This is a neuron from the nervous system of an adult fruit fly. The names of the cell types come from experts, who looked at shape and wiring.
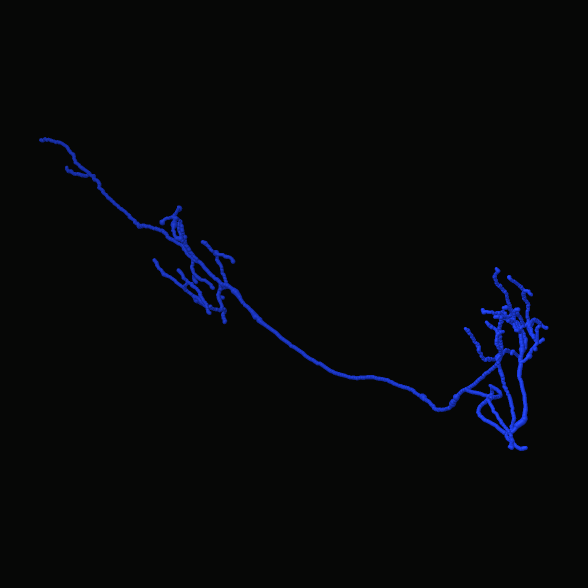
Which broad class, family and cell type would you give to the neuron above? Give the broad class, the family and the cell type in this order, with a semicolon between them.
sensory neuron descending to the nerve cord; DNx; DNx02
